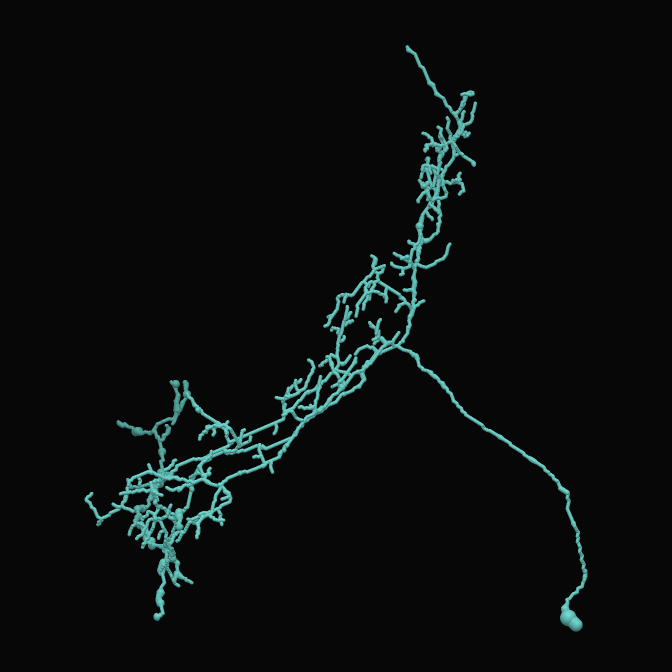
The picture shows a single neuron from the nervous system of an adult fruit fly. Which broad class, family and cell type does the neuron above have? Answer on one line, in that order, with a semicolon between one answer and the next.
central-brain intrinsic neuron; hemilineage LALa1_posterior; WEDPN17_c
